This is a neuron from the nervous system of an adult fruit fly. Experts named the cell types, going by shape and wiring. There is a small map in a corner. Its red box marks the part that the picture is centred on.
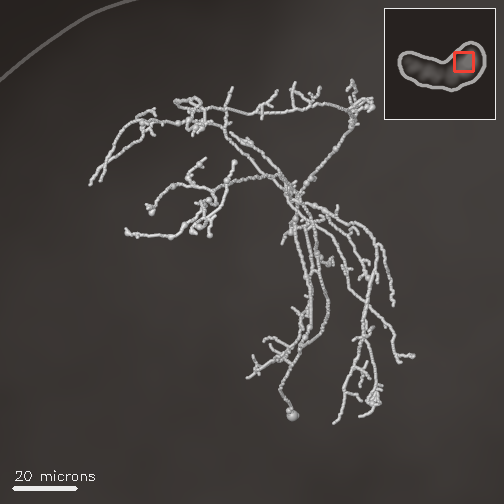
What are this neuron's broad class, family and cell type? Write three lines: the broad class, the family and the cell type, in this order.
central-brain intrinsic neuron
hemilineage AOTUv3_dorsal
SMP017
